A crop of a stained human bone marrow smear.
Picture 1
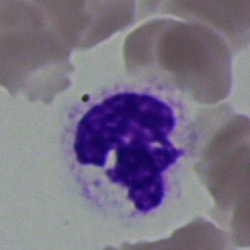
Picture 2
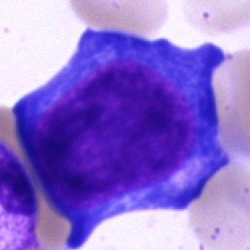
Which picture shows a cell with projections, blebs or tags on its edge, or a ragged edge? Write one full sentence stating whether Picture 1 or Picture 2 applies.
Picture 2 contains the cell with the rough edge.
